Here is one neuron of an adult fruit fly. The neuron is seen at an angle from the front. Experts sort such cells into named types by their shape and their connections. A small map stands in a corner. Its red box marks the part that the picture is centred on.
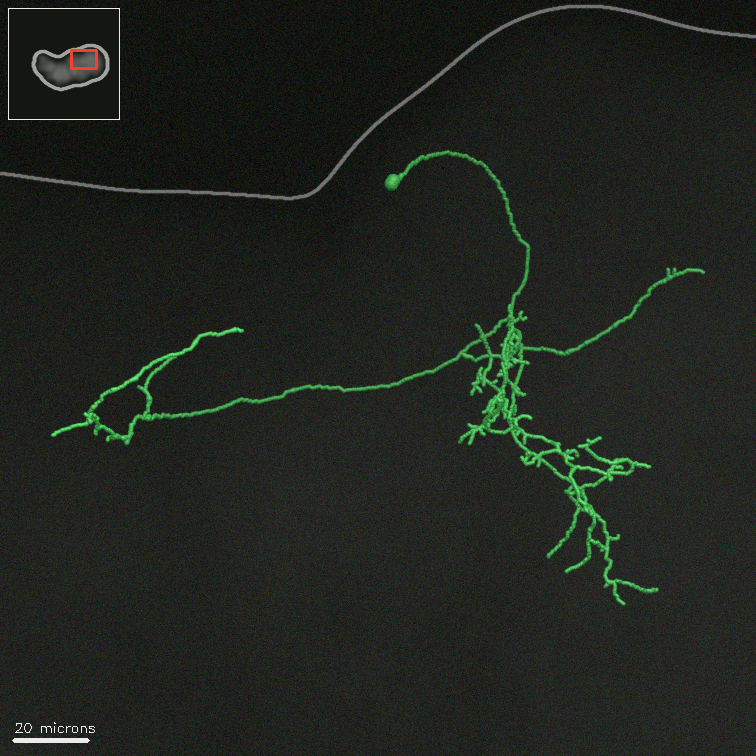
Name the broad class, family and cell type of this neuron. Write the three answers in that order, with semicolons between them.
central-brain intrinsic neuron; hemilineage SMPp&v1_posterior; SMP450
